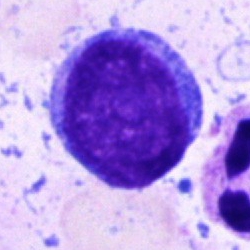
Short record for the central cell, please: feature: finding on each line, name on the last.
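Chromatin: dark purple, scattered paler patches
Cytoplasm amount: narrow rim around the nucleus
Cytoplasm colour: deep blue
Rim width: widest on the upper right side of the cell
Name: blast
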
